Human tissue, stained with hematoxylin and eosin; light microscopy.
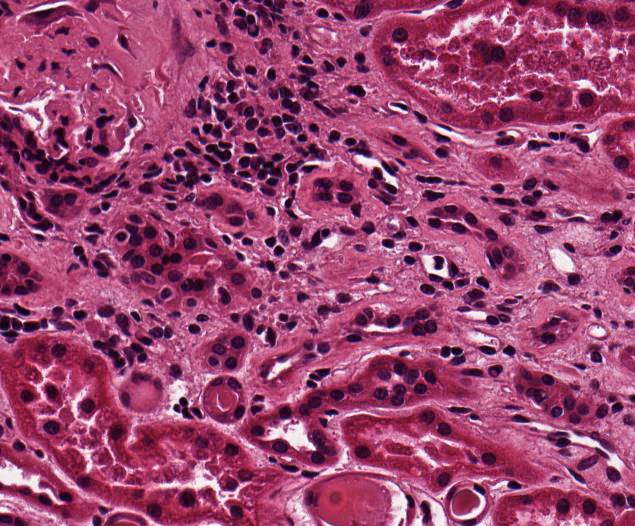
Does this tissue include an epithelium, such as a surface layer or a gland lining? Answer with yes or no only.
Yes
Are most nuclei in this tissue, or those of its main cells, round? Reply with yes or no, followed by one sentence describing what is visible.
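Yes. The larger tubules at the upper right and lower left are lined by cells with abundant granular eosinophilic cytoplasm and round nuclei.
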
